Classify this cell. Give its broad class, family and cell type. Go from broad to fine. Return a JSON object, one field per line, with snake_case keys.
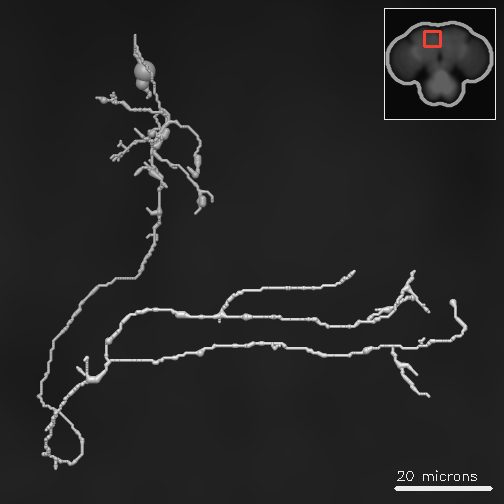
{
 "broad_class": "central-brain intrinsic neuron",
 "family": "class Kenyon Cell",
 "cell_type": "KCg-m"
}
